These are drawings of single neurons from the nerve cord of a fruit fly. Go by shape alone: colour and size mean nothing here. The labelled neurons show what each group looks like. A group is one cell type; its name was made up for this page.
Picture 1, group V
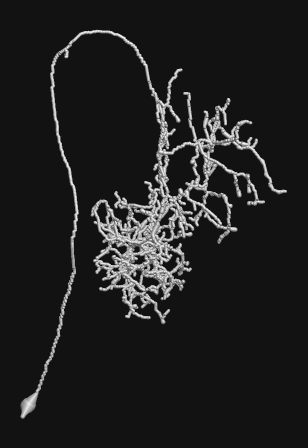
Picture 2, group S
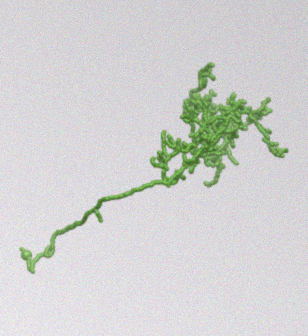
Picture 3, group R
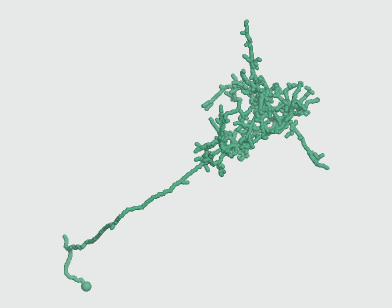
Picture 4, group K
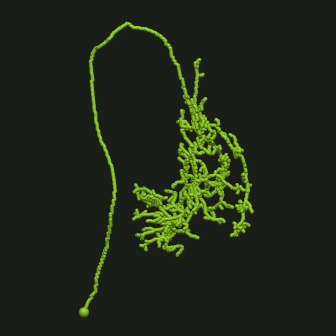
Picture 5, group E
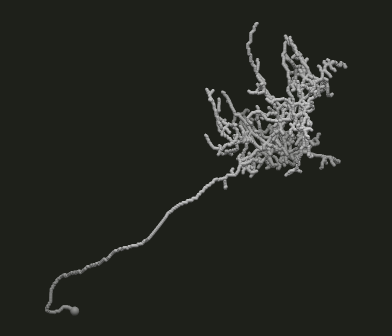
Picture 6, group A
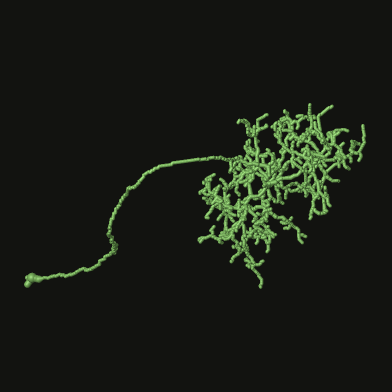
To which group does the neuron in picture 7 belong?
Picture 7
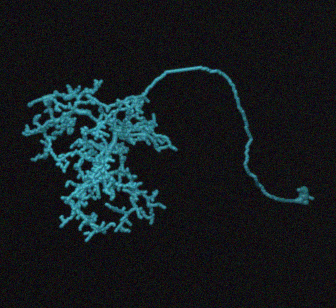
group A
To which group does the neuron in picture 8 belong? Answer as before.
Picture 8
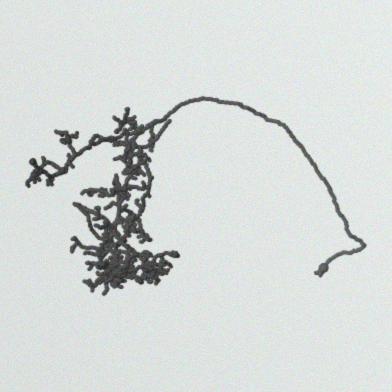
group K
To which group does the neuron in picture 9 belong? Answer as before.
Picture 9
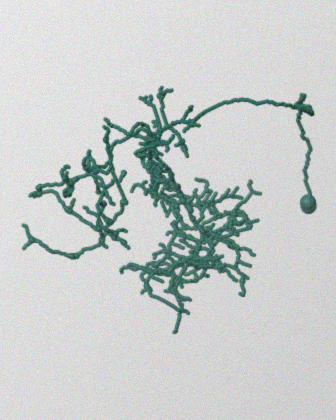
group V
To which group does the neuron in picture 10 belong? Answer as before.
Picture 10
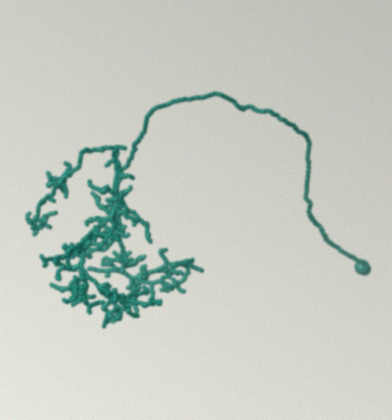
group K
